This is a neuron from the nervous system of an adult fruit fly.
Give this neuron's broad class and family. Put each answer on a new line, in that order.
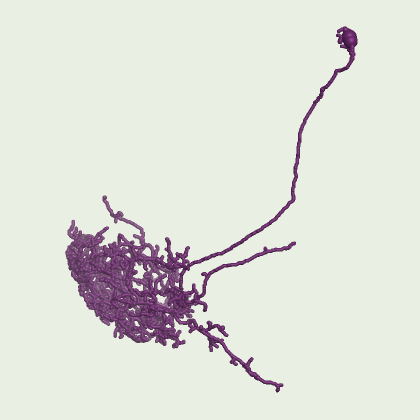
central-brain intrinsic neuron
hemilineage VLPp1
